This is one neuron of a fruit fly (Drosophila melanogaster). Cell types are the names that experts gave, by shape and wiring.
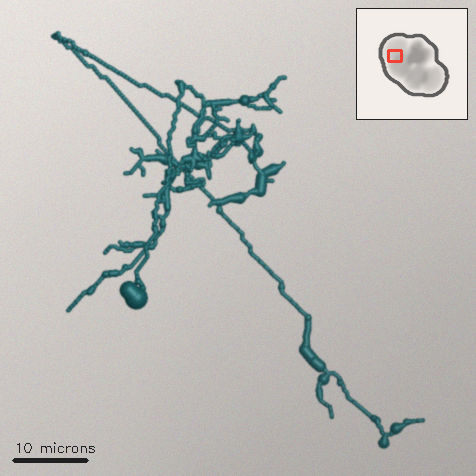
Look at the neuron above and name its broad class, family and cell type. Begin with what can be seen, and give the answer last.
Its cell body lies on the left of the picture. By the scale bar it is about 55 microns tall in this view. It is an optic-lobe intrinsic neuron. Its family is Tm. The cell type is Tm4.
